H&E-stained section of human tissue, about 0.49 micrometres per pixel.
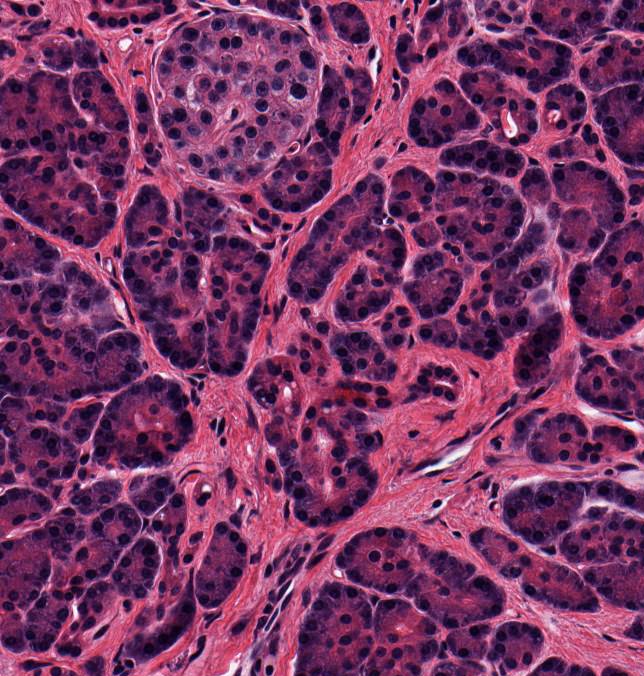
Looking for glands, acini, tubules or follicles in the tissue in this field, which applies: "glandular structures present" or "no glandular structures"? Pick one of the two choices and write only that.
Glandular structures present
